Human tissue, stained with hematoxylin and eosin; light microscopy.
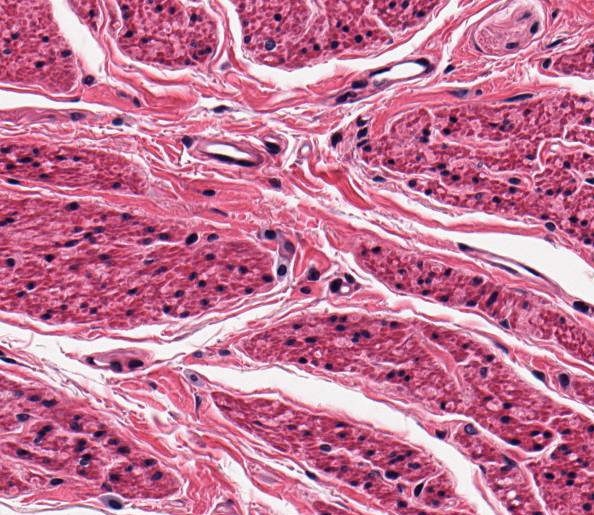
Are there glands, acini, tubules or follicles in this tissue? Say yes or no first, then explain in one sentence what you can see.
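No. No epithelium, glands or fat cells are present anywhere in the field.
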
